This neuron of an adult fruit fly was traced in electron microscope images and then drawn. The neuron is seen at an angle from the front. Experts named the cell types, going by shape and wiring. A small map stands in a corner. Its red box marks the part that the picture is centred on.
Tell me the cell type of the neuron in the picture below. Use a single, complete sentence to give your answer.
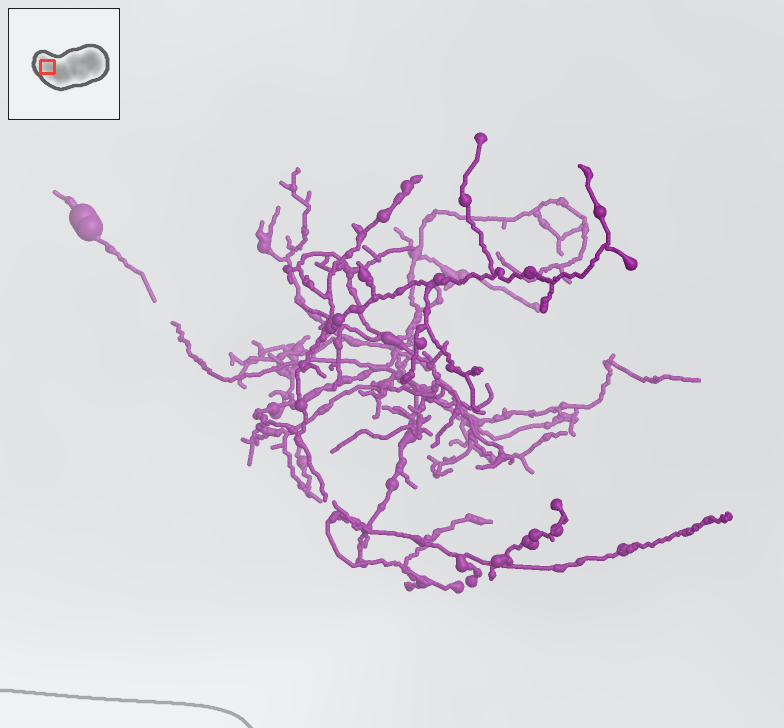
A cell of type IN01B062 is what this neuron is.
